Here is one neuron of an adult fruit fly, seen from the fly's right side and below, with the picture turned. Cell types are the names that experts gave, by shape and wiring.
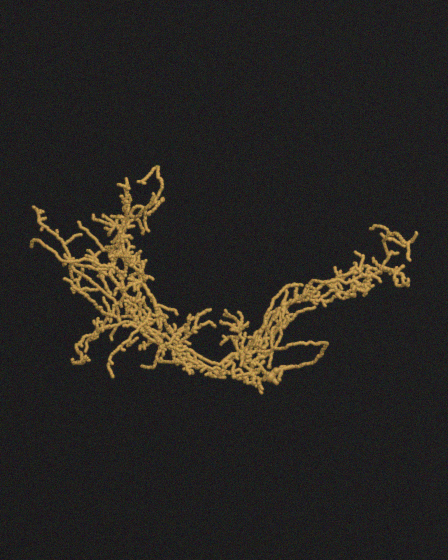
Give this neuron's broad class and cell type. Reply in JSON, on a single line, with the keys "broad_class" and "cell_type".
{"broad_class": "central-brain intrinsic neuron", "cell_type": "ATL022"}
